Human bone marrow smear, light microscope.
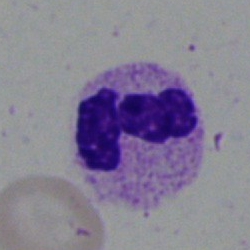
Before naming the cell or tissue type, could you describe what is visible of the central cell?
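The outline is round and smooth. The nucleus is divided into separate lobes joined by narrow links, and no nucleoli are visible within it. Fine lilac-purple granules fill the cytoplasm. The cell is a segmented neutrophil.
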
